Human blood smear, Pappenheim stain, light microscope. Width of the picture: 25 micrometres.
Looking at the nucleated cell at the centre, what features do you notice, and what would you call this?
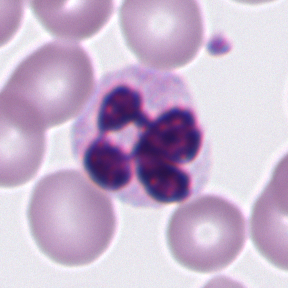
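The nucleated cell at the centre has a nucleus divided into four separate lobes, joined to one another by thin strands of chromatin. That chromatin is dark purple and coarsely clumped. Fine, faint lilac granules lie in the cytoplasm. This cell is a segmented neutrophil.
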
